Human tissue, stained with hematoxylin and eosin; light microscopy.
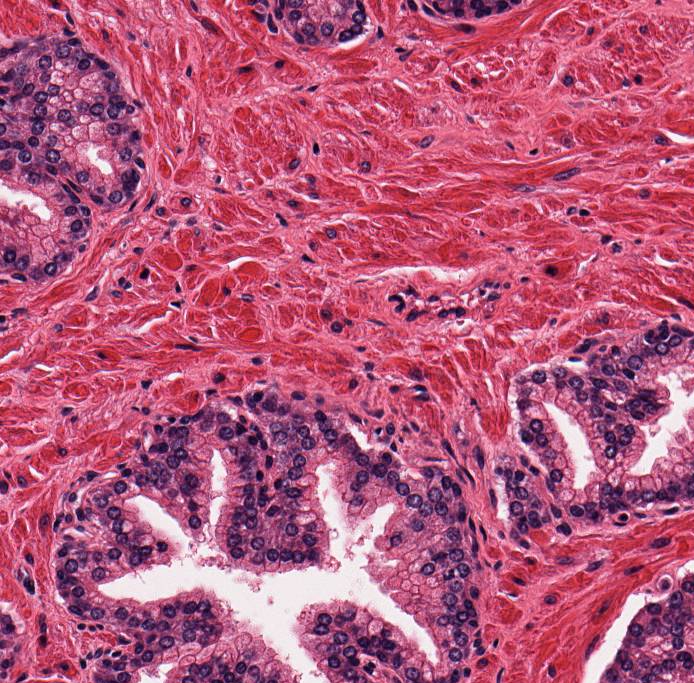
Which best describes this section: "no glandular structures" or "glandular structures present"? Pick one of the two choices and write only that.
Glandular structures present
